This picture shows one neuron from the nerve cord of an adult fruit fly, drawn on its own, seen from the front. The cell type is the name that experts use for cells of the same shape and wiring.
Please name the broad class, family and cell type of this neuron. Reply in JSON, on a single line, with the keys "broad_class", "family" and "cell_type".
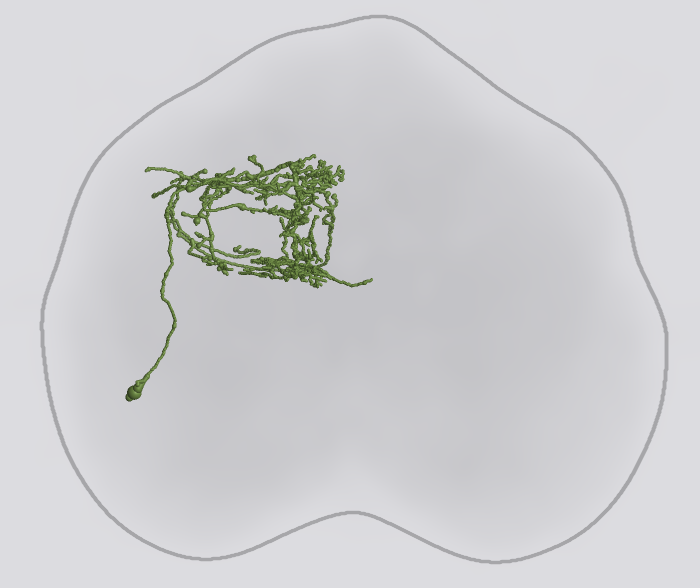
{"broad_class": "nerve-cord intrinsic neuron", "family": "hemilineage 03B", "cell_type": "IN03B043"}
